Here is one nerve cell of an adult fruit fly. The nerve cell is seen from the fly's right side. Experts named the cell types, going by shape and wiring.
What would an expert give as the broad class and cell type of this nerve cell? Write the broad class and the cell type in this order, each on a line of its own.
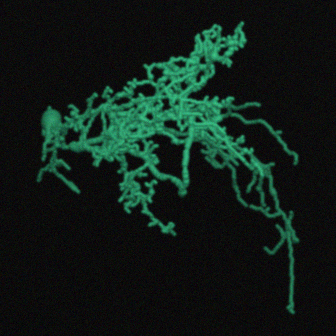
central-brain intrinsic neuron
SMP234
